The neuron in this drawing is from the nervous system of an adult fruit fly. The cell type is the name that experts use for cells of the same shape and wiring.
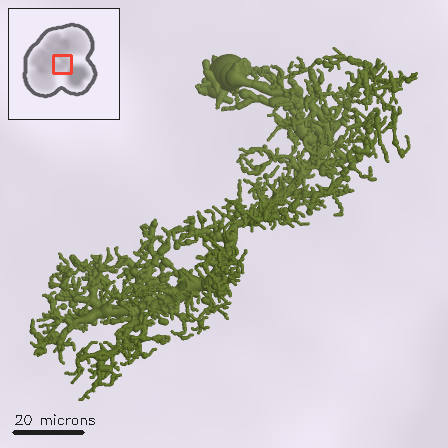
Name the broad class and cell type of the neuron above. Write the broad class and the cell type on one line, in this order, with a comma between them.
motor neuron of the brain, MN11D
